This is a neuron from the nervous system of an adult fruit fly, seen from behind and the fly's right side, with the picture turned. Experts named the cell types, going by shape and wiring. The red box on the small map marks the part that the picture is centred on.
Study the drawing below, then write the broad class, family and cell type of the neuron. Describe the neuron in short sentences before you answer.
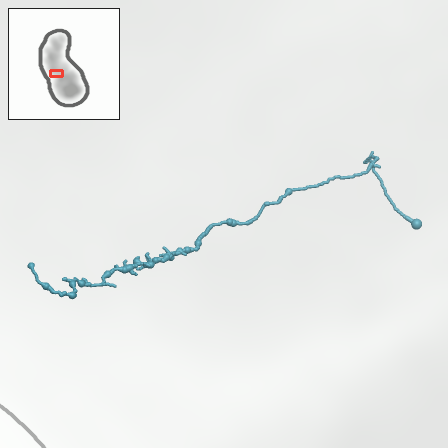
The cell body is on the right of the picture. As drawn here it is more than twice as wide as it is tall. Its broad class is optic-lobe intrinsic neuron. The family is Dm. Its cell type is Dm3c.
